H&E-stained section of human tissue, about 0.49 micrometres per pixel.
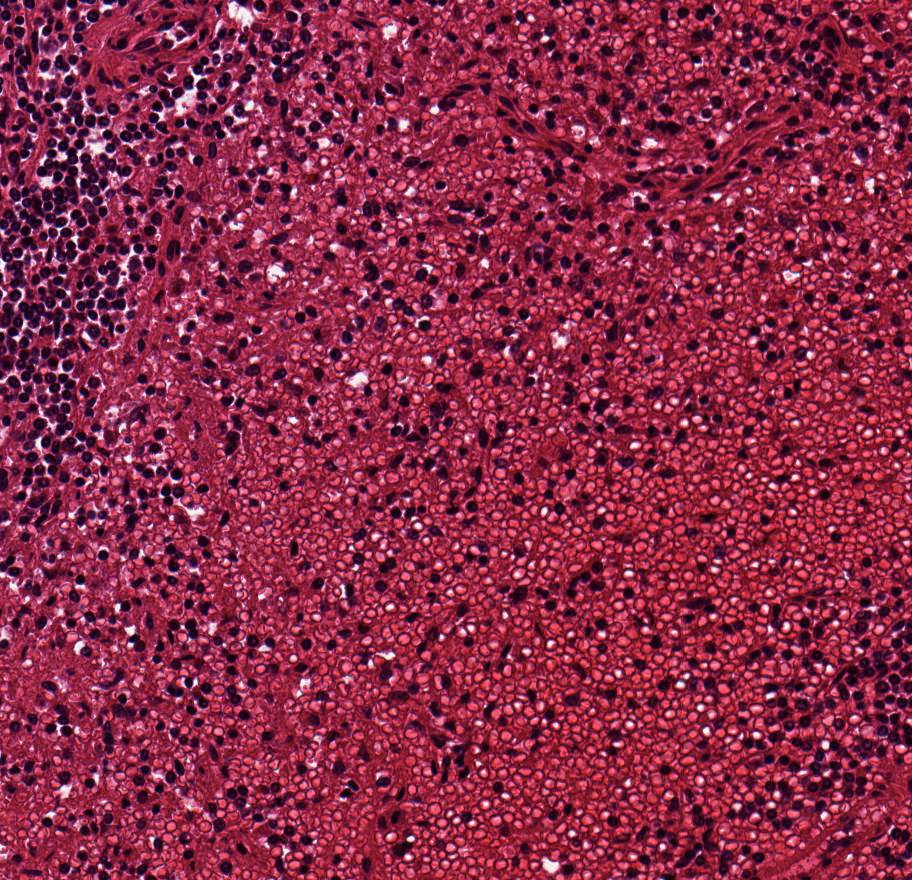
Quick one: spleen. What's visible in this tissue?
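Dominant component: closely packed red blood cells fill most of the field, especially the centre and right, appearing as small round eosinophilic discs, many with a paler centre. Scattered among them throughout are single small dark round nuclei. At the upper left edge sits a dense cluster of lymphocytes, with small round dark nuclei and scant cytoplasm.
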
